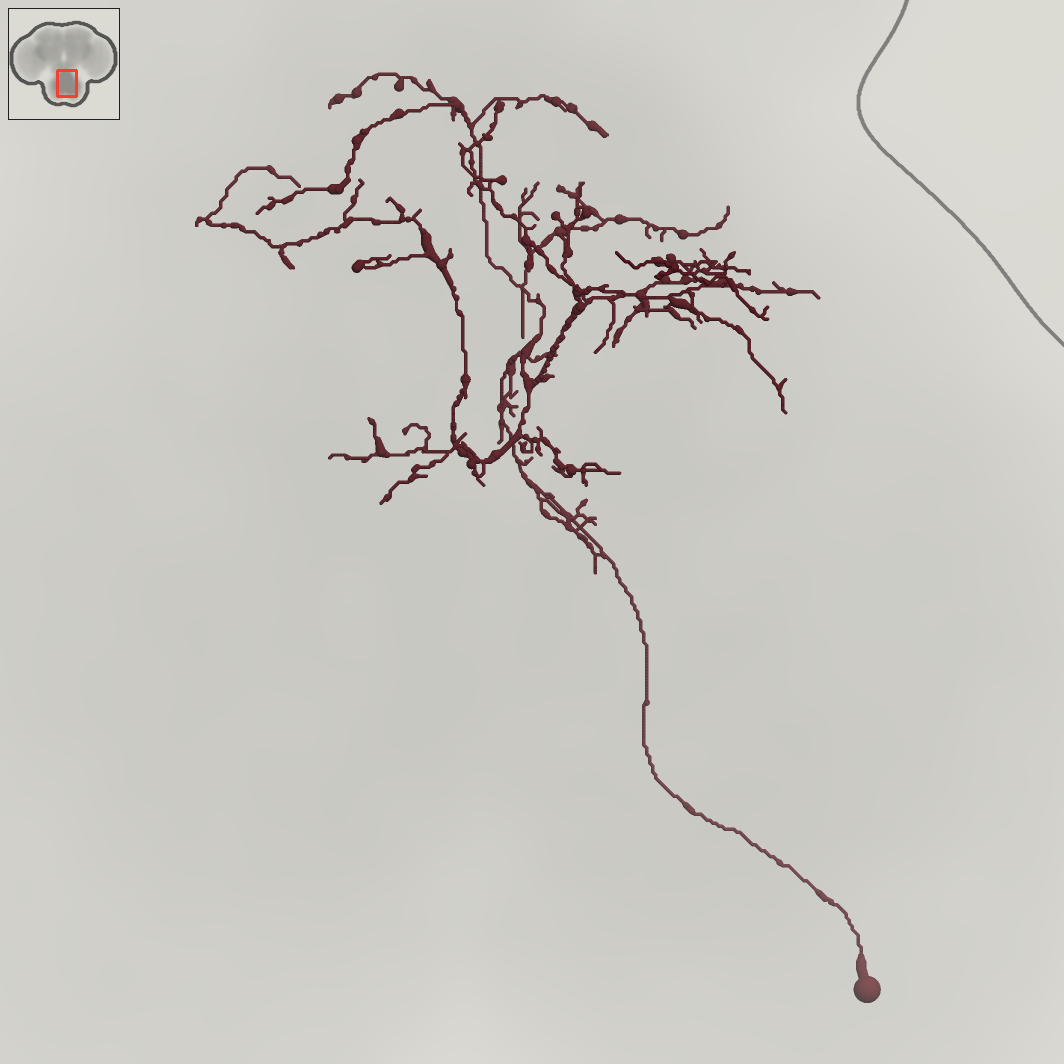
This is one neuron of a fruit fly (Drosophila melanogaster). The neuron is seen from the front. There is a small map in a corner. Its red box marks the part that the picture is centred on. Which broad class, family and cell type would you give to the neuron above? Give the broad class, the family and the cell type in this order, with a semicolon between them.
nerve-cord intrinsic neuron; hemilineage 12A; IN12A059_a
